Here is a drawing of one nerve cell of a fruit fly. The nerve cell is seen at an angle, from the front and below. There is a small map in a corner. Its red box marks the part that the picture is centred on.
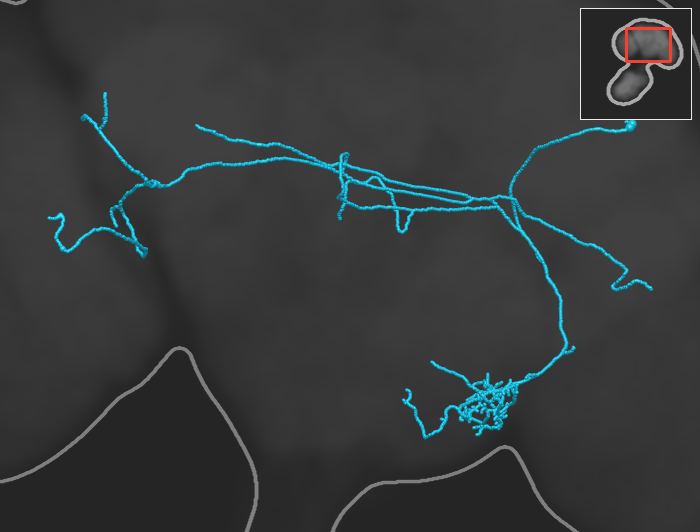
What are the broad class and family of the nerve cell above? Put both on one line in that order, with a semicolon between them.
visual centrifugal neuron; hemilineage VLPa2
